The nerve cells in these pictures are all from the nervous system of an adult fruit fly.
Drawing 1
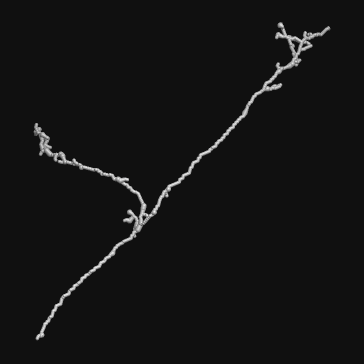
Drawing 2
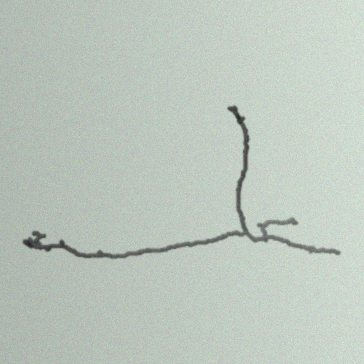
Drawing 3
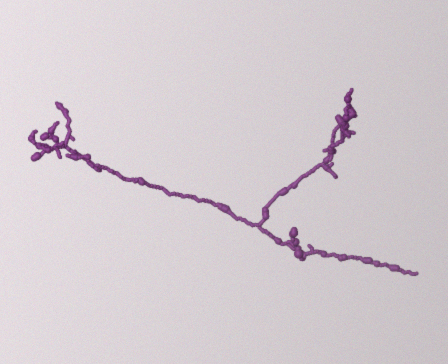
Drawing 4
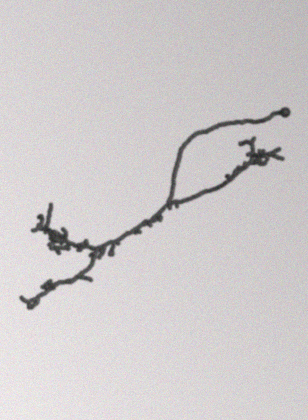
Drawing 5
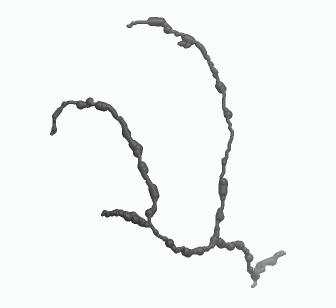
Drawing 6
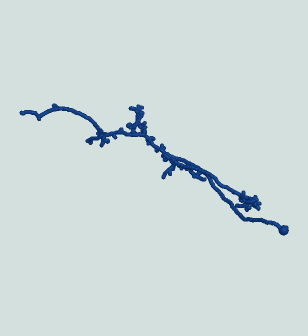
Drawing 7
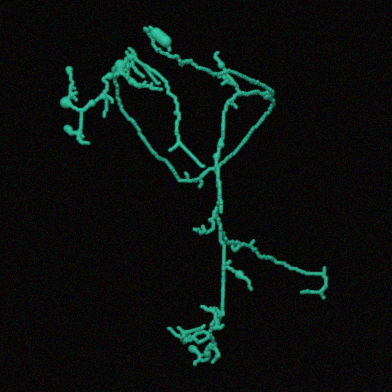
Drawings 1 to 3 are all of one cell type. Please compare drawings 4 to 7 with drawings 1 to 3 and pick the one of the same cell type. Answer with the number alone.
5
